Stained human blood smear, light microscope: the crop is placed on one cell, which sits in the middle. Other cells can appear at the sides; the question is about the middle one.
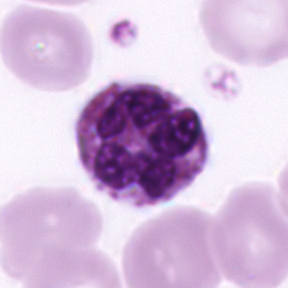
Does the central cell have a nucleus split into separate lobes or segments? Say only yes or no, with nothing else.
Yes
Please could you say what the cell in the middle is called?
eosinophil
